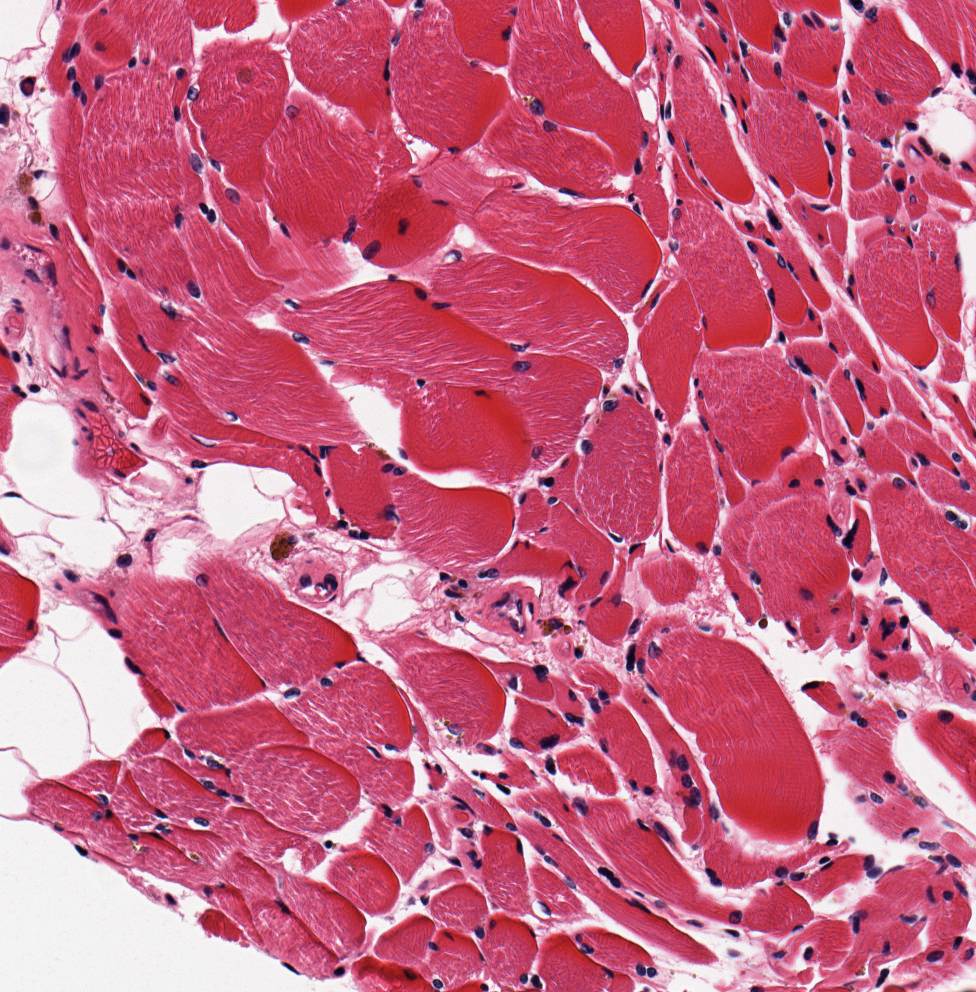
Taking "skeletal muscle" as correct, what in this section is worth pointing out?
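This section is skeletal muscle. Its dark, flattened nuclei sit at the edges of the muscle fibres rather than in their centres.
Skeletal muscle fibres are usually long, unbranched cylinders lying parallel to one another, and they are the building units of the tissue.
Scattered fibres, such as one in the lower right, stain a deeper, more uniform red than their neighbours. Fat cells, clear rounded spaces with thin walls, lie along the left edge of the field. Small clumps of golden-brown pigment sit in the loose connective tissue on the left side.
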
